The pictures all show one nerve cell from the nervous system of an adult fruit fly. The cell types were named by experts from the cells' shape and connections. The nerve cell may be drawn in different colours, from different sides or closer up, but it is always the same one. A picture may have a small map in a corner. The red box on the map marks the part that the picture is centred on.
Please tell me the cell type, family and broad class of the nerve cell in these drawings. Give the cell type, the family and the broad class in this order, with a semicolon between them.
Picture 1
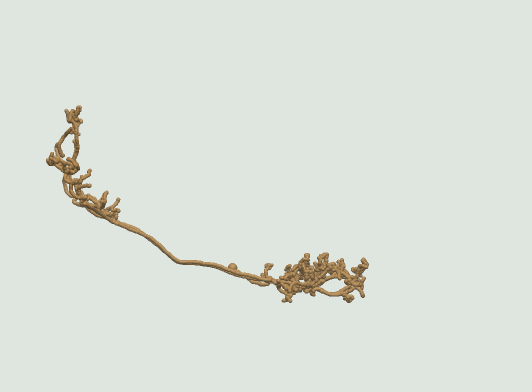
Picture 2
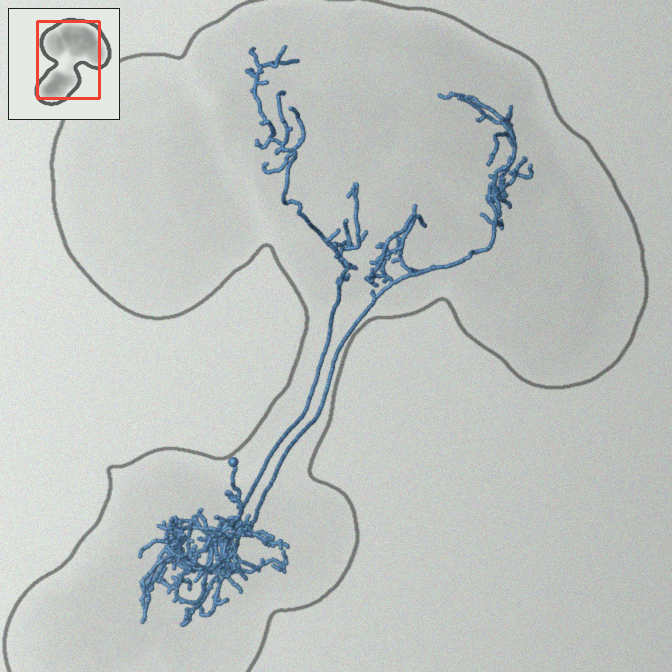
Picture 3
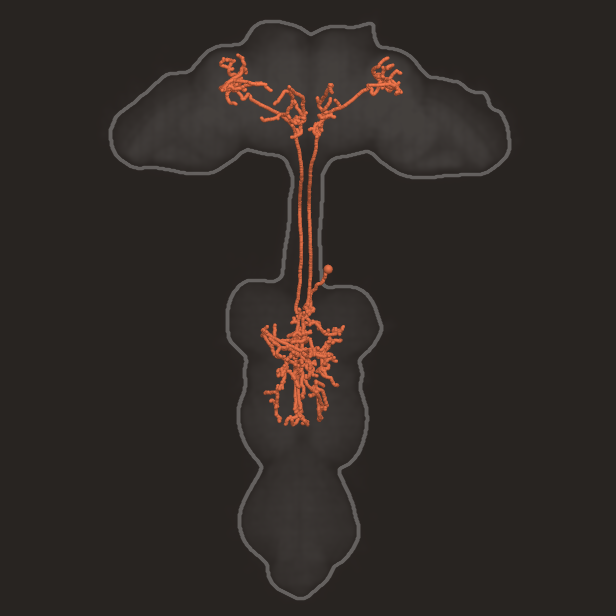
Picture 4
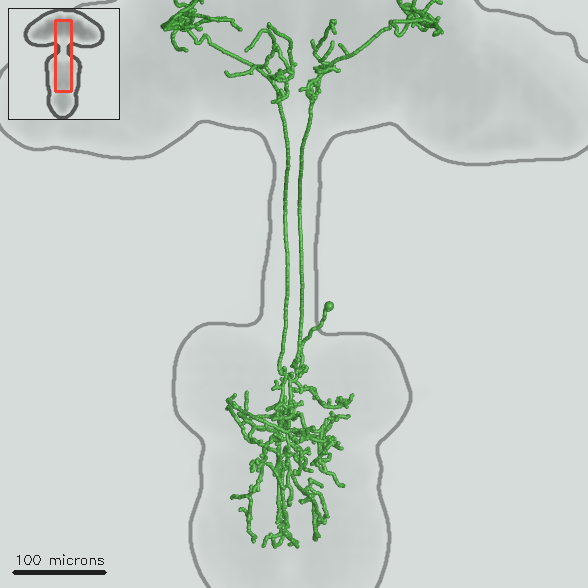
AN01A033; hemilineage 01A; ascending neuron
